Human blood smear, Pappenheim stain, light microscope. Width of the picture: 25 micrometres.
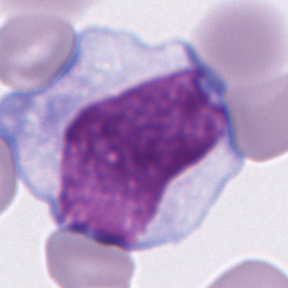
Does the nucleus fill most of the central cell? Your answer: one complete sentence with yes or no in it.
No, rather than scant, the cytoplasm of the cell is plentiful.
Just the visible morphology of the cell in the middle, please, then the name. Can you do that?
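The cell's outline is irregular, with small bumps dotting its border. A single broad, irregular nuclear mass, not divided into lobes, runs diagonally from lower left to upper right. The chromatin is finely mottled, not clumped into dense dark blocks. This cell is a monocyte.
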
